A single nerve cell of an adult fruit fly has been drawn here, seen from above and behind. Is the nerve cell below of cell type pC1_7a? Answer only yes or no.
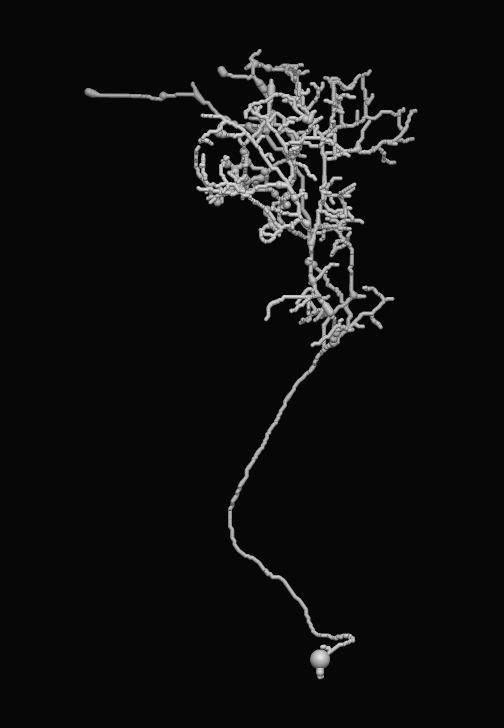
no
